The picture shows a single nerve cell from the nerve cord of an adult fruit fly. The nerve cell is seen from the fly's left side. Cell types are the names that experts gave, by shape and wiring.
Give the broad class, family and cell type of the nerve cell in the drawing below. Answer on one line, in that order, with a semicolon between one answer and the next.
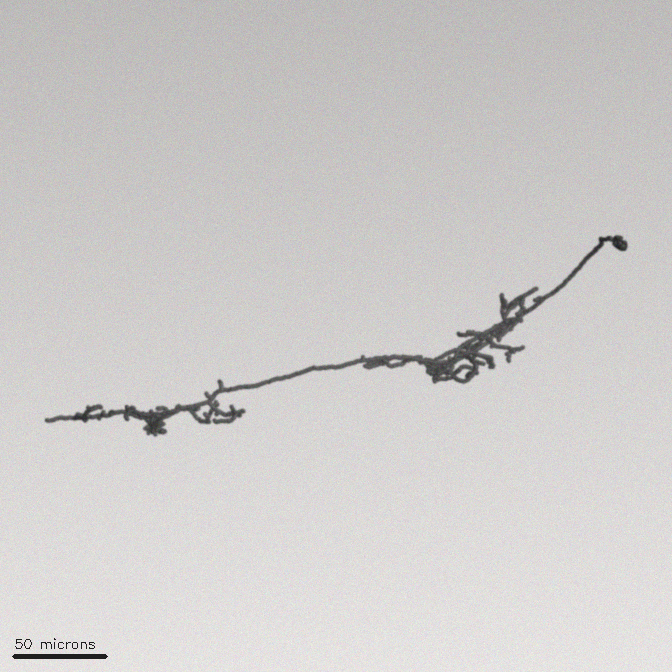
nerve-cord intrinsic neuron; hemilineage 09A; IN09A019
